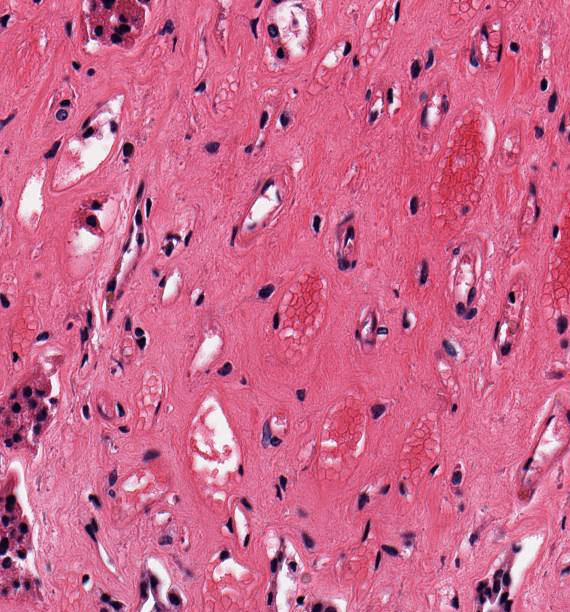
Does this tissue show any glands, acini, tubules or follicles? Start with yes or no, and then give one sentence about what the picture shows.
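No. No epithelium or glands are present anywhere in the field.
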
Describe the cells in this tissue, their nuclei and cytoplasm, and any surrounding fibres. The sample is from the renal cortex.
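Scan across the whole field and you'll see numerous small vessels scattered evenly through dense pink stroma. Several of them, including some in the centre and on the right, are packed with red blood cells. Between the vessels, the stroma is made of pink, wavy collagen fibres. You won't see any fat cells.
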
